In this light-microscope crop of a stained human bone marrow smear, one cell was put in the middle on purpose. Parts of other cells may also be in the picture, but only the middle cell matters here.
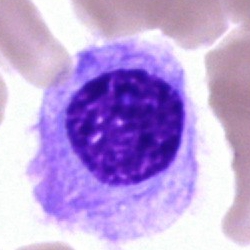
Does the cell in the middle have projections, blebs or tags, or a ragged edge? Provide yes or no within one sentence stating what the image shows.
Yes, it is a rough outline that this cell has.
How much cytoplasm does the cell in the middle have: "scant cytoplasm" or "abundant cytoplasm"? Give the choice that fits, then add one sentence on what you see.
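Abundant cytoplasm. The cytoplasm forms a wide rim around the nucleus that is broadest below it.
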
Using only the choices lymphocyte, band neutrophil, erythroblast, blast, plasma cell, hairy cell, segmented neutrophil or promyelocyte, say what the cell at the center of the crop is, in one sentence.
Present in the middle of the crop is a hairy cell.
